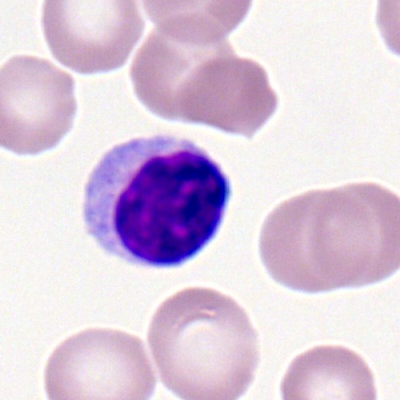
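Lymphocyte, the cell in the middle of a stained human blood smear under the light microscope. Outline roughly round. Chromatin dense and coarsely clumped. No nucleoli visible in the nucleus. Cytoplasm pale blue.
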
